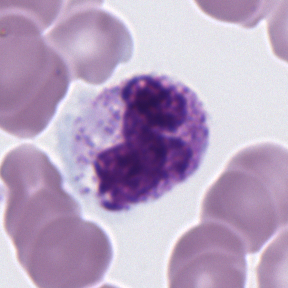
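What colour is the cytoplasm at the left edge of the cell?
Pale greyish-blue; the cell outline as a whole is roughly round.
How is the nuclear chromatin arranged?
It is dark purple and coarsely clumped.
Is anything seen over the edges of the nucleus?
Yes, some purple granules lie over them.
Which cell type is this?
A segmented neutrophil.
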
